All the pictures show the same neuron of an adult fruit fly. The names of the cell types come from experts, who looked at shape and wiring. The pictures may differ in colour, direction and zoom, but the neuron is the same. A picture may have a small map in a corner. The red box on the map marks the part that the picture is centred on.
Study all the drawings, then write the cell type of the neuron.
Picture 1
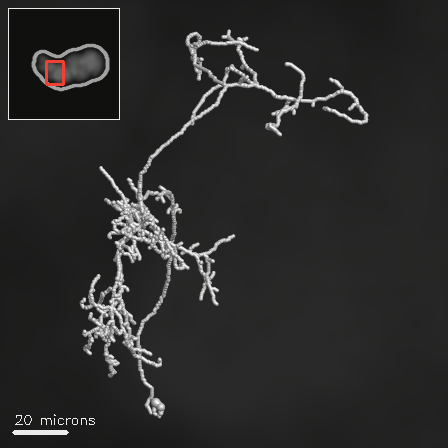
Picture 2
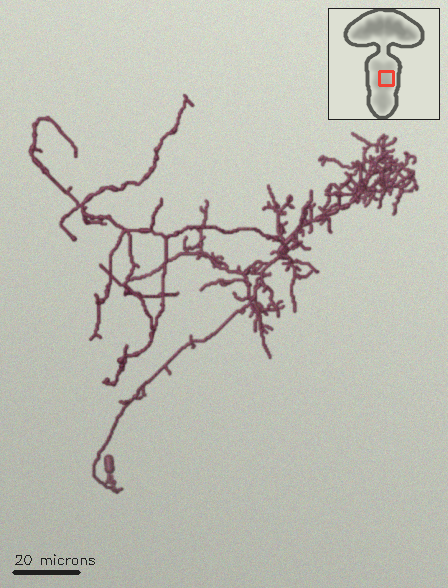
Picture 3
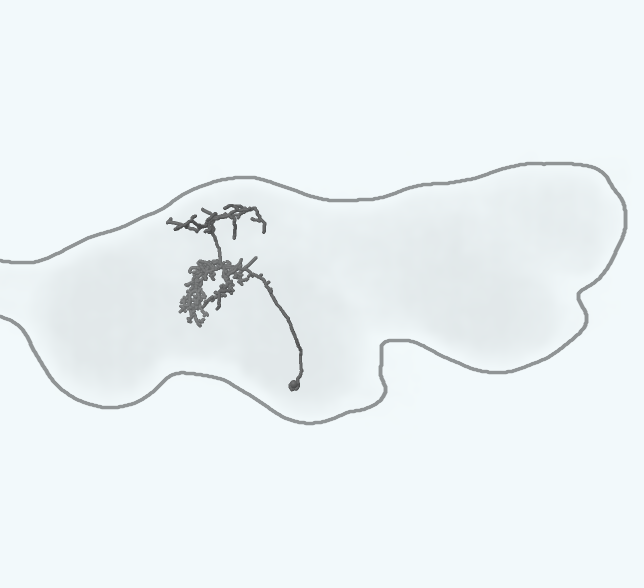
IN06B077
